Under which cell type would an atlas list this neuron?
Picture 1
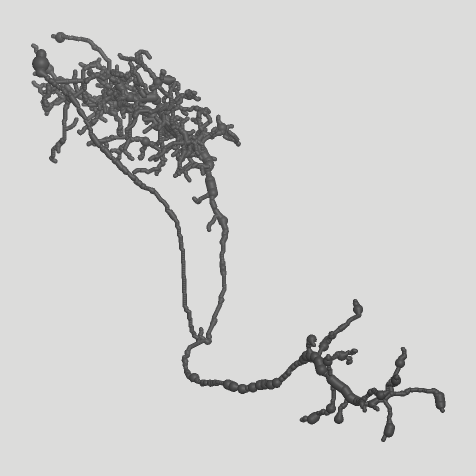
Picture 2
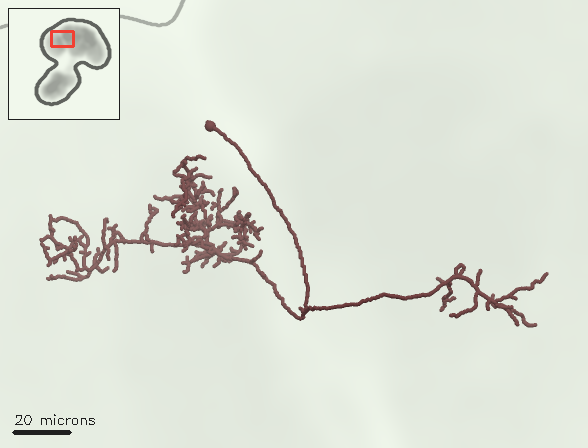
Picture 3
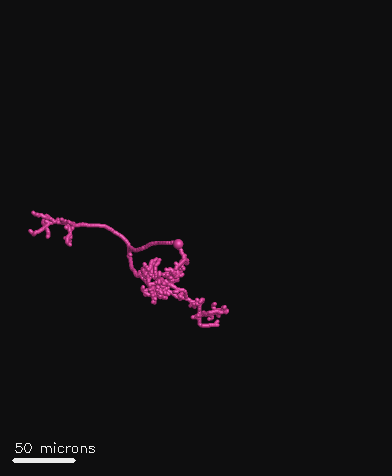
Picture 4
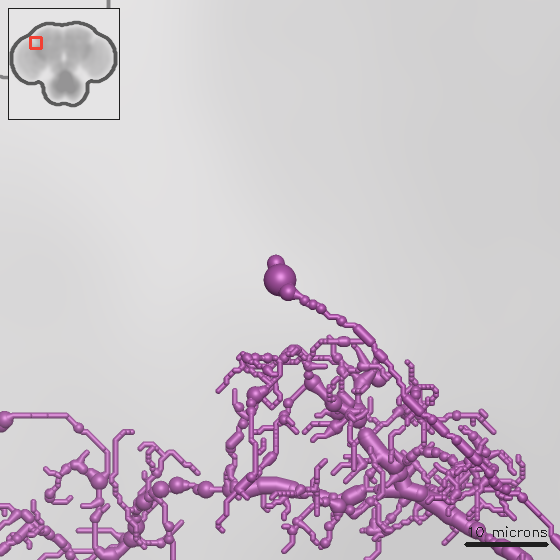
LPLC4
